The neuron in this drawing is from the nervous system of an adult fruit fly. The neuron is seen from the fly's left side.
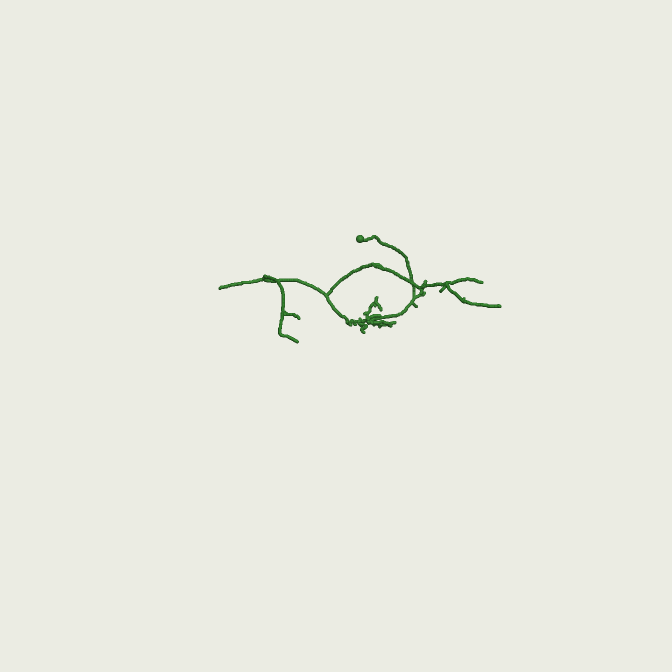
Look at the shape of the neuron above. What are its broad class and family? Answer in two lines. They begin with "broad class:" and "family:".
broad class: nerve-cord intrinsic neuron
family: hemilineage 18B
